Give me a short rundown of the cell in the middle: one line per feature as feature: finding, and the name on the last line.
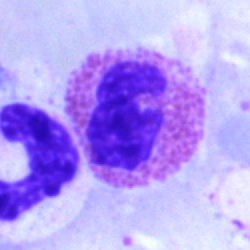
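Outline: round
Nucleus: notched on the right side
Nucleoli: none seen
Cytoplasm: granular rim, widest to the right of the nucleus
Name: eosinophil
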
